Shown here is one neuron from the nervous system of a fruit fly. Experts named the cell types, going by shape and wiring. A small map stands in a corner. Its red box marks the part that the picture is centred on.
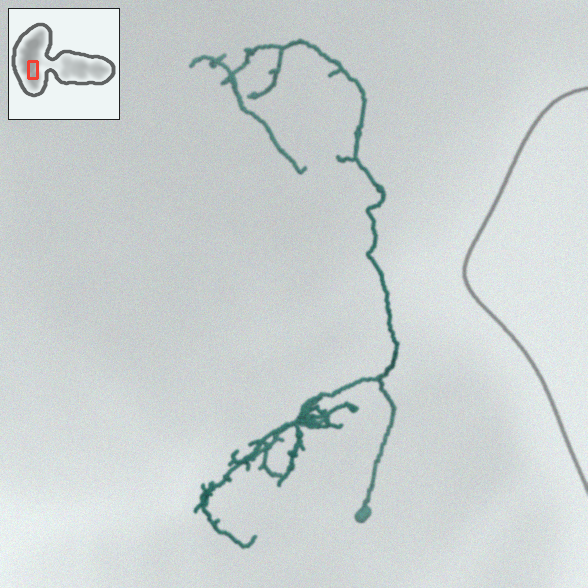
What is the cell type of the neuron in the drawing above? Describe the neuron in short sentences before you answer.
It lies in the brain. The cell body can be seen at the bottom of the picture. This is a visual projection neuron. Its cell type is LoVP9.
